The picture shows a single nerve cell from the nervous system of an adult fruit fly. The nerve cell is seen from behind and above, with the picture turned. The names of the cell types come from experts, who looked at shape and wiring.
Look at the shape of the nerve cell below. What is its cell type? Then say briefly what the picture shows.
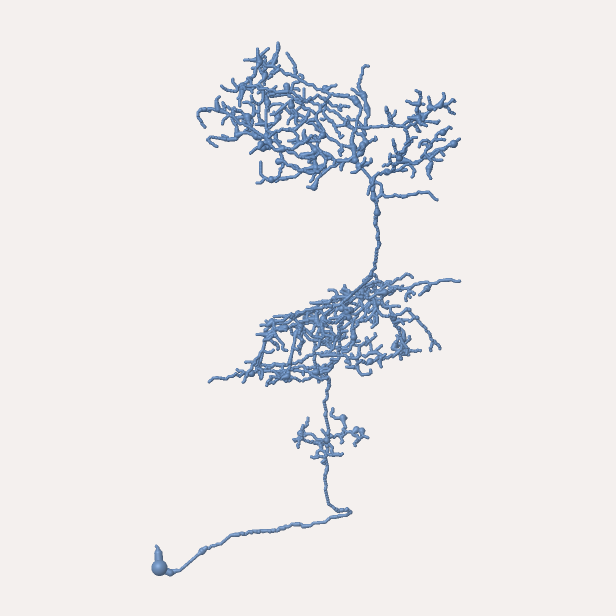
Its cell type is TmY15. Its broad class is optic-lobe intrinsic neuron. Its cell body lies at the lower left of the picture. More than a hundred branch ends can be seen.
